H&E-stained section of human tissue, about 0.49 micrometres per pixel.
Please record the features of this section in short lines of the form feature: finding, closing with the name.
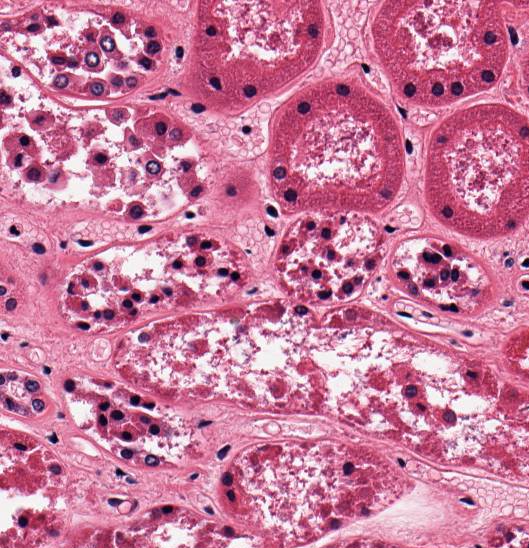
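Arrangement: closely packed round to oval tubules, narrow stroma between
Lining: intact cuboidal cells in upper right tubules
Cytoplasm: deeply eosinophilic and granular in those intact tubules
Nuclei: round, dark, evenly spaced around intact tubules
Lumens: most left and lower tubules filled with detached cells and pink cytoplasmic fragments
Name: renal cortex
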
